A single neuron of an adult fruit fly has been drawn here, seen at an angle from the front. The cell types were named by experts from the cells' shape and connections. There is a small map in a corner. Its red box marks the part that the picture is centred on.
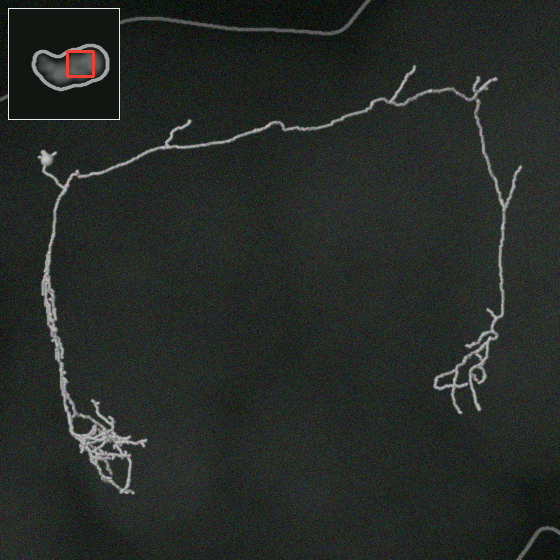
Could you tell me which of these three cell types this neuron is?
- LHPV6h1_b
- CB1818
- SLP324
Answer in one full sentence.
With respect to cell type, this neuron is CB1818.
